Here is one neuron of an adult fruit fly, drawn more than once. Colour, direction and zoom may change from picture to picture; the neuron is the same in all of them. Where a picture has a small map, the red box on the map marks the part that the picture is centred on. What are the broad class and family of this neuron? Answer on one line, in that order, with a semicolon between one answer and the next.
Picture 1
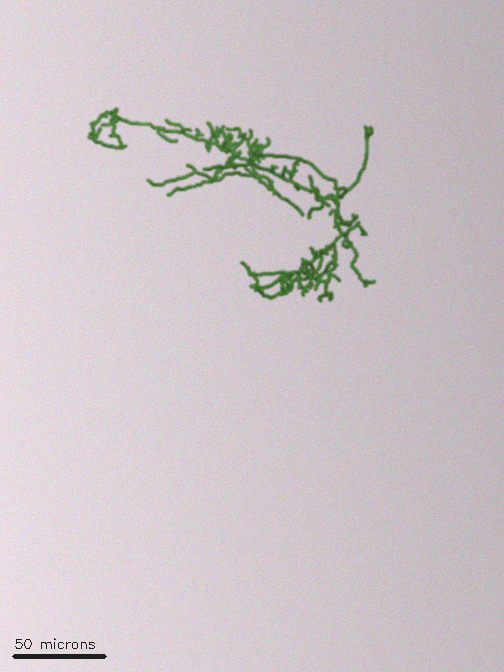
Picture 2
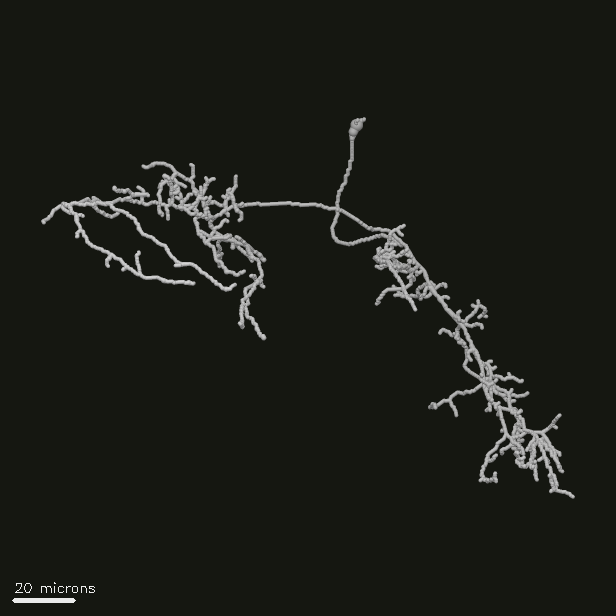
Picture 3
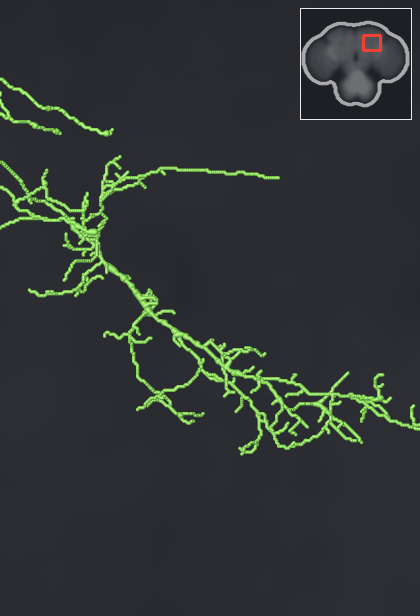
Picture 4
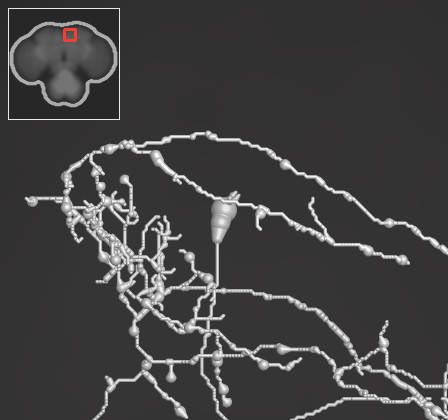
central-brain intrinsic neuron; hemilineage DM3_dorso_lateral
